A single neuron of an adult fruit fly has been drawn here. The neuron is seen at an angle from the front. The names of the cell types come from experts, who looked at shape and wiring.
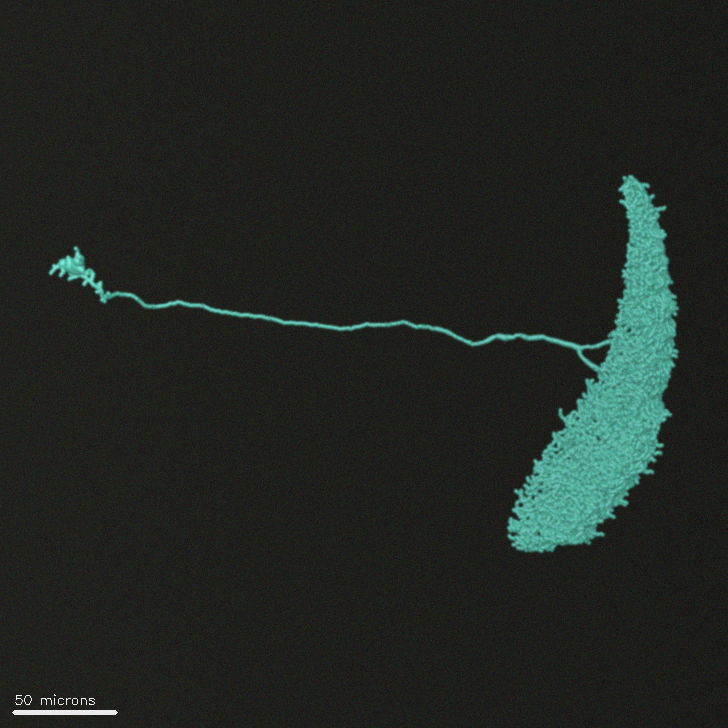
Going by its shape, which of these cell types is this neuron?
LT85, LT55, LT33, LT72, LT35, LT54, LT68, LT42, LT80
LT33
